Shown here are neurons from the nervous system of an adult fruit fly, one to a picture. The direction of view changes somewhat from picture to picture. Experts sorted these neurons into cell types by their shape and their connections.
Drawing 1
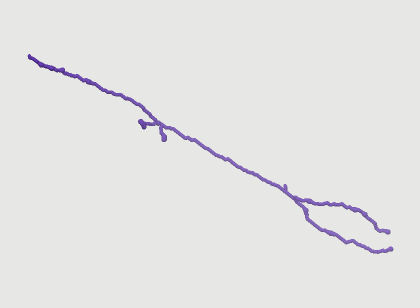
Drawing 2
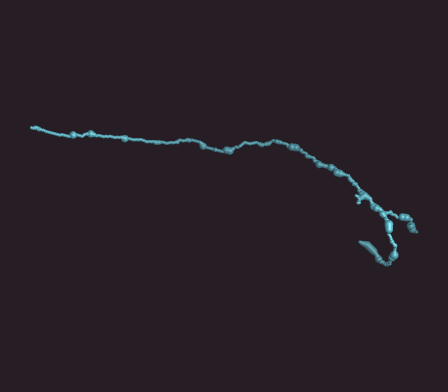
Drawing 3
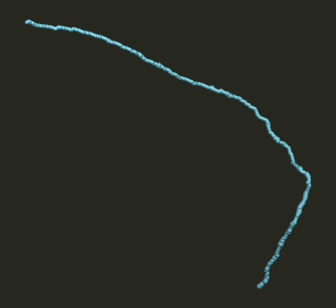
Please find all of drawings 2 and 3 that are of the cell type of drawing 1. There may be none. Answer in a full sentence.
None of them is of the same cell type.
